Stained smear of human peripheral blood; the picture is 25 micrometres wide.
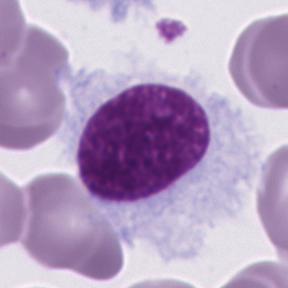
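Hairy cell, stained peripheral blood smear. Outer border ragged and indistinct. Cytoplasm abundant, widest toward lower right. Cytoplasm very pale grey-blue, finely speckled with tiny pale bluish-violet dots.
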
